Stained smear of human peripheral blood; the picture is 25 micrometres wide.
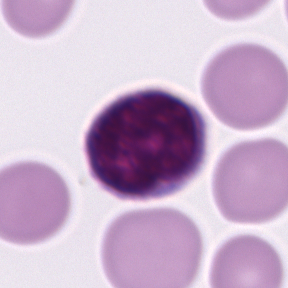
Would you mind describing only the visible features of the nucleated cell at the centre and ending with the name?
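Outline round and smooth; cell about 10 micrometres across. Nucleus round, no indentation or lobes, about 10 by 8 micrometres, filling about 80% of the cell's area. Chromatin dark purple, condensed into coarse clumps. Cytoplasm reduced to a thin blue rim, best seen along the lower edge. Cell: typical lymphocyte.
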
